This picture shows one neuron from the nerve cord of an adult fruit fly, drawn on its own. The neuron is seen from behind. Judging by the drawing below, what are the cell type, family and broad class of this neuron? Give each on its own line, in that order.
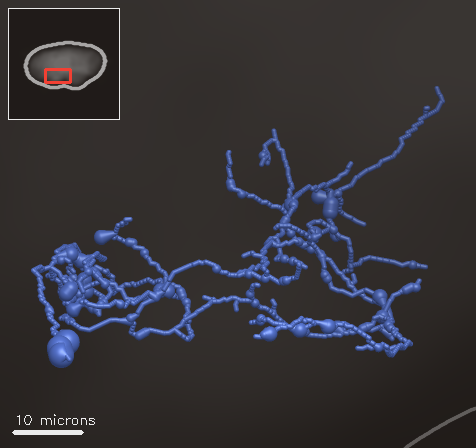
IN01B080
hemilineage 01B
nerve-cord intrinsic neuron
